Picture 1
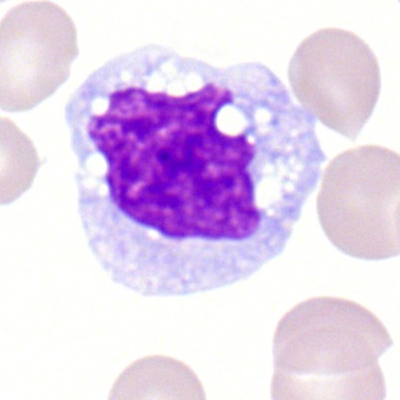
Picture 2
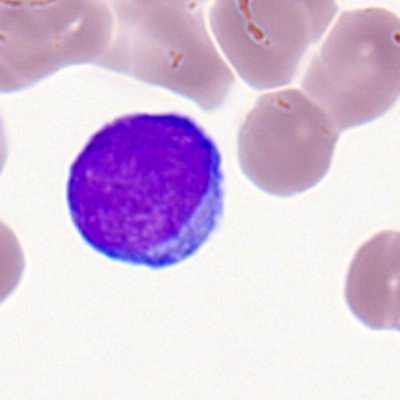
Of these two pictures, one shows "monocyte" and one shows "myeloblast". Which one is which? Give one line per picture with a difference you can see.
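Picture 1 is a monocyte. Many clear, round vacuoles of varying size lie in the cytoplasm.
Picture 2 is a myeloblast. No vacuoles are seen in the cell.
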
